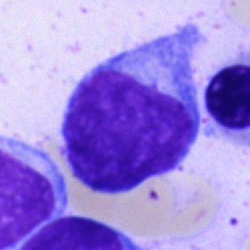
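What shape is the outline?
A teardrop, drawn out to a tapering point at the upper right.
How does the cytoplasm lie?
Gathered mostly at one pole, toward the upper right, with no granules.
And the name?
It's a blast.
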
